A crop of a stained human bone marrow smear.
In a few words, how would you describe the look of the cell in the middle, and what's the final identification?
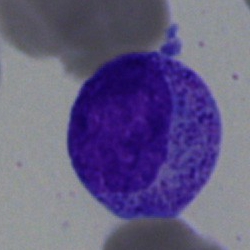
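You'll notice the outline is smooth and rounded. The nuclear chromatin takes a dense, dark purple stain, and the cytoplasm sits as a crescent along the right side. There's also a small round blue bleb jutting out from the top edge. That's a promyelocyte.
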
